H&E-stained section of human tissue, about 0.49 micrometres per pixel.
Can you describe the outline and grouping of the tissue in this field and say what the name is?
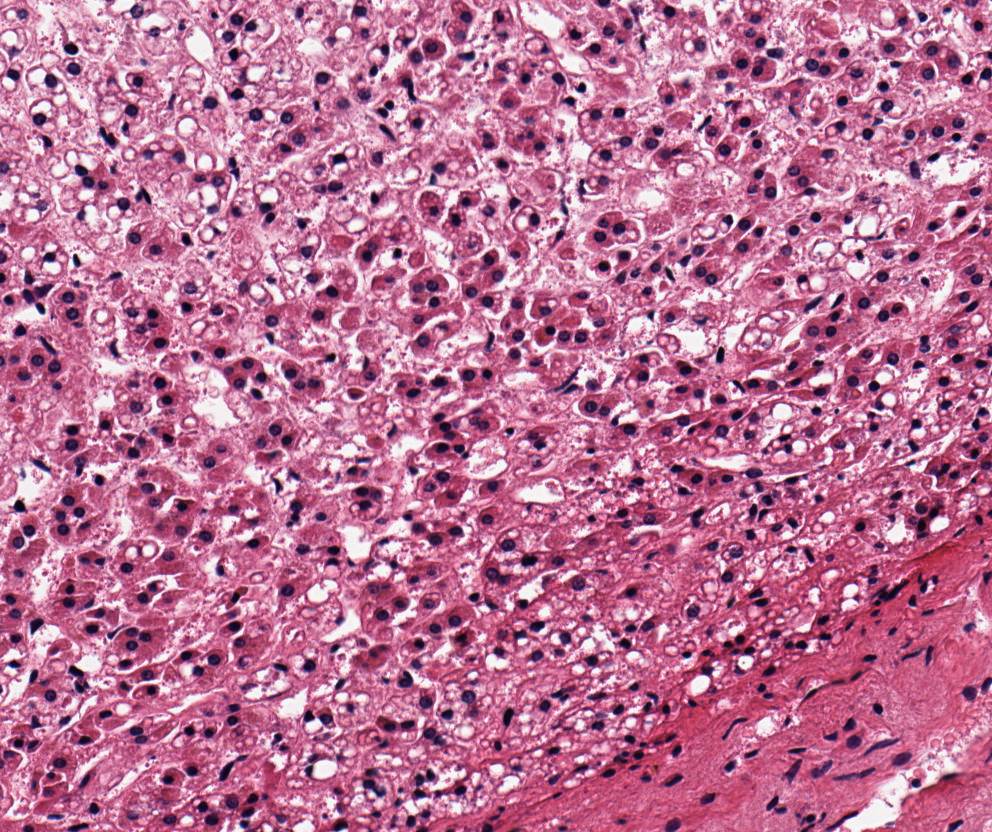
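Large polygonal cells, closely packed in cords and sheets, fill most of the field. Notice that most have one round, dark nucleus sitting centrally. In the lower right corner lies a band of dense pink fibrous tissue, with fibres and spindle nuclei running diagonally from lower left towards upper right. This is adrenal gland.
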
